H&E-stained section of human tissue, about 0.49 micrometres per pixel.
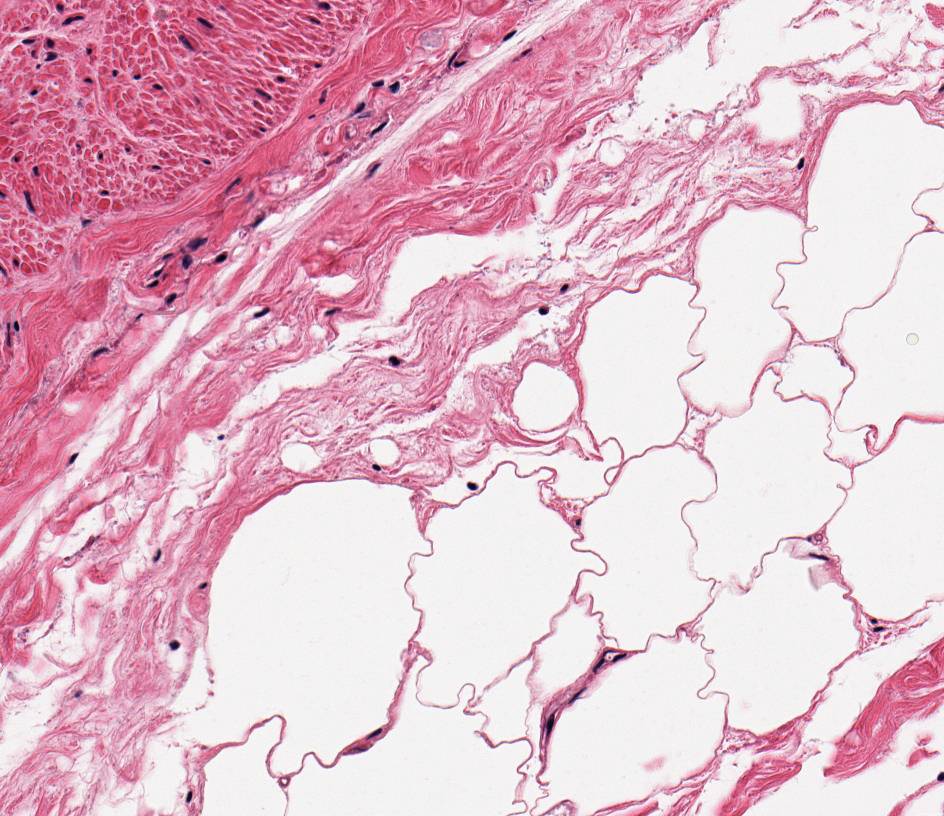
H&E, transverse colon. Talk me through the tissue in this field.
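Fat fills the lower right half; muscle occupies only the upper left corner. Cut mostly across, the muscle forms a mosaic of small pink fibre profiles. A collagen band holds sparse, scattered dark spindle-shaped nuclei. The few adipocyte nuclei lie flattened against the cell edges.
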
